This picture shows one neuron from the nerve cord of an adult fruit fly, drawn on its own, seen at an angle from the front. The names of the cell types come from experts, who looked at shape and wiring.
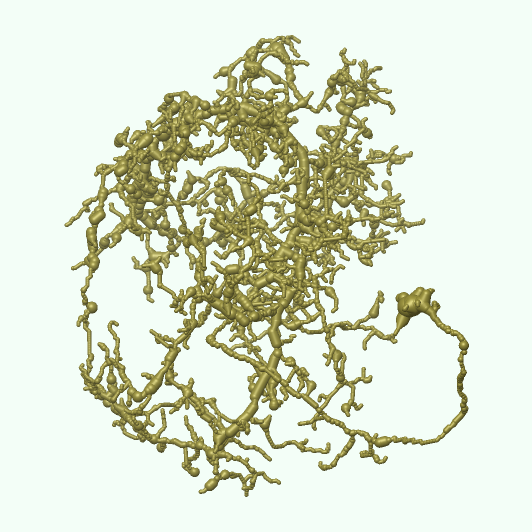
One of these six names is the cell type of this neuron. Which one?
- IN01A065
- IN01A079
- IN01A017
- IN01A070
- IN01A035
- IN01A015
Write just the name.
IN01A015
